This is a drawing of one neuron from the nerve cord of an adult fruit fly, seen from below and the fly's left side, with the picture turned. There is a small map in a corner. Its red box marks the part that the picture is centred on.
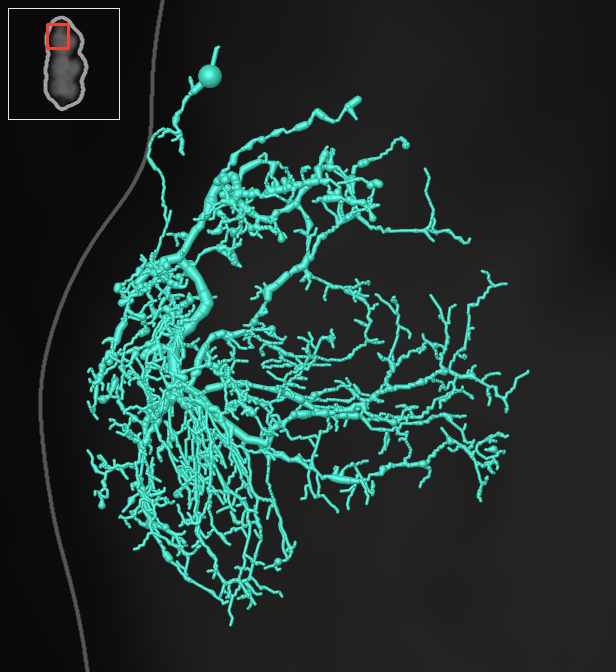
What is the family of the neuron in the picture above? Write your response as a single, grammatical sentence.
Family assignment for this neuron is hemilineage 19A.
